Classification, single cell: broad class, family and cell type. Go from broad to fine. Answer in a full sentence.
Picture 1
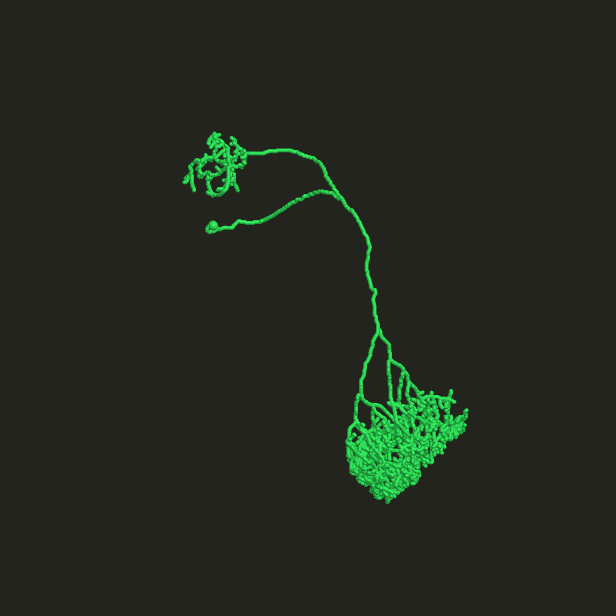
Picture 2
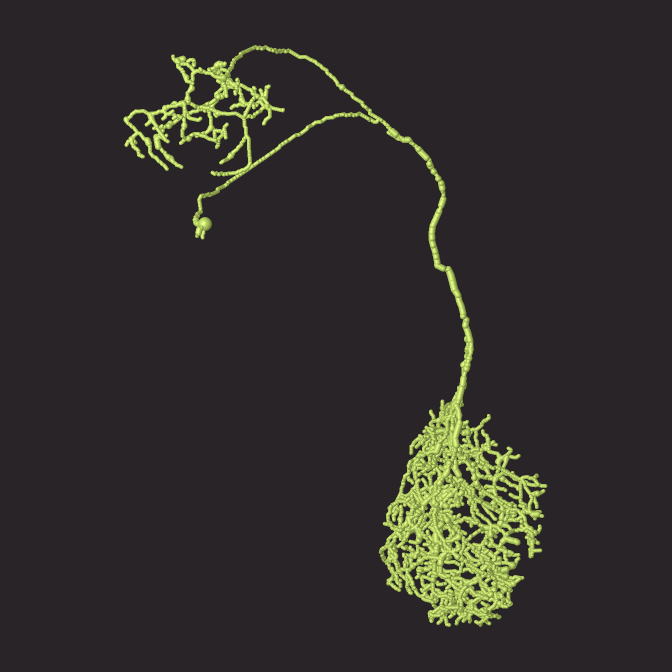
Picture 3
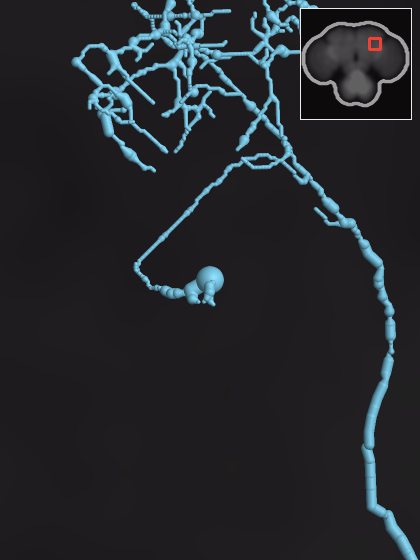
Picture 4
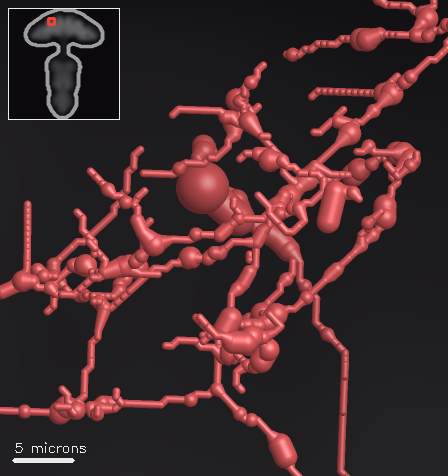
A visual projection neuron of hemilineage AOTUv2, type LT52.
